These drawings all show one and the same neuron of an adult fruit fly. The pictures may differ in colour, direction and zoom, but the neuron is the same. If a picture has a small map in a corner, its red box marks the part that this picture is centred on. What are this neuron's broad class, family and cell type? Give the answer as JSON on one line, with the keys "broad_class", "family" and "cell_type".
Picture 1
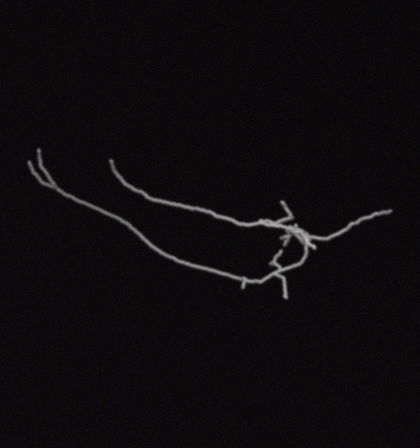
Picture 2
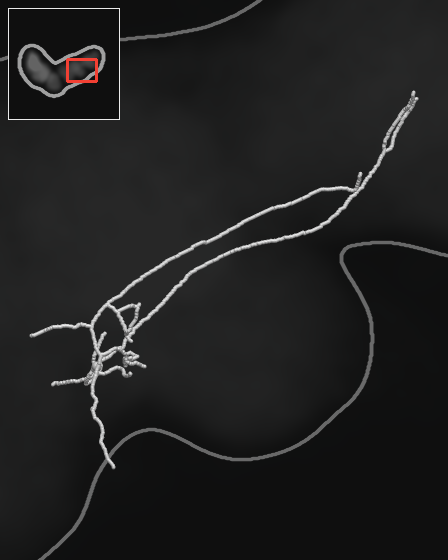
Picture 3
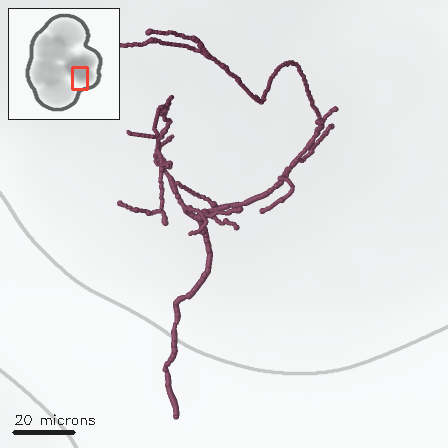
{"broad_class": "sensory neuron entering the nerve cord", "family": "class mechanosensory proprioceptive", "cell_type": "SNpp33"}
